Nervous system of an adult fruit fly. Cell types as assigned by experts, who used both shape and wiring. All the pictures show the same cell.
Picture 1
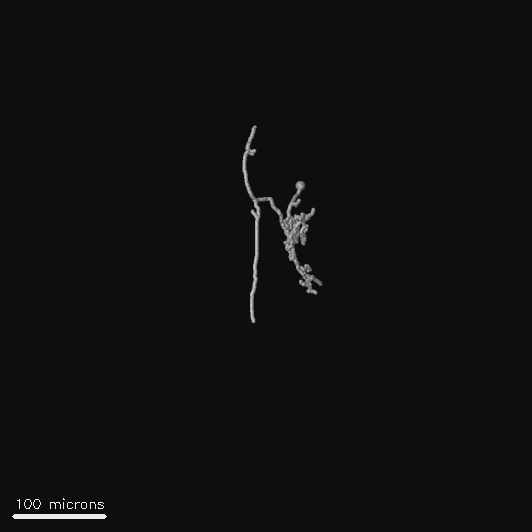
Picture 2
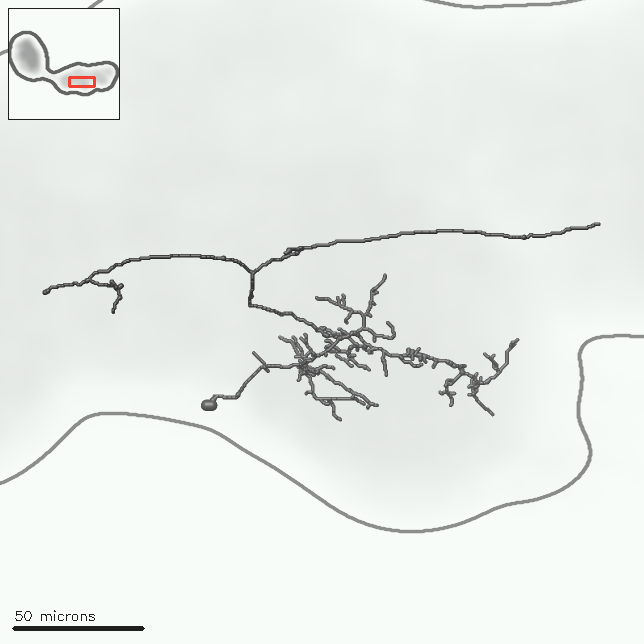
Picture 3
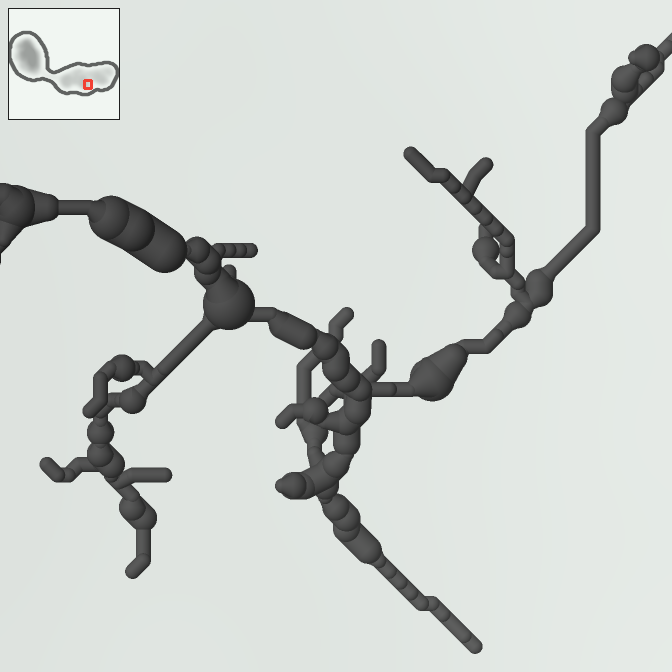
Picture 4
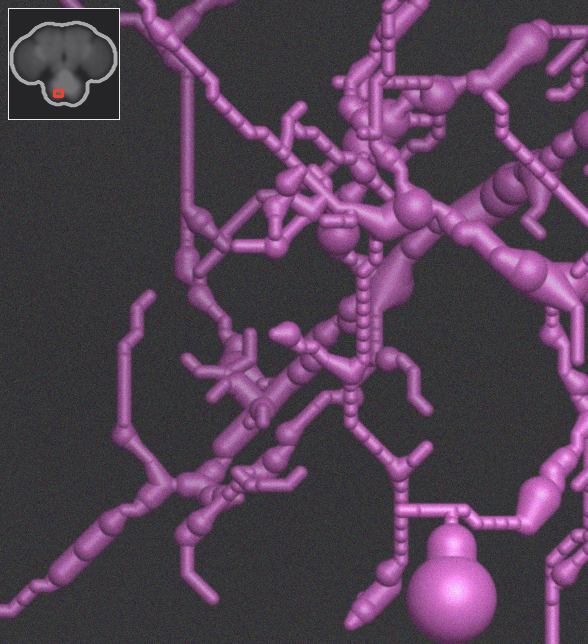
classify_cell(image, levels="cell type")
IN10B036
